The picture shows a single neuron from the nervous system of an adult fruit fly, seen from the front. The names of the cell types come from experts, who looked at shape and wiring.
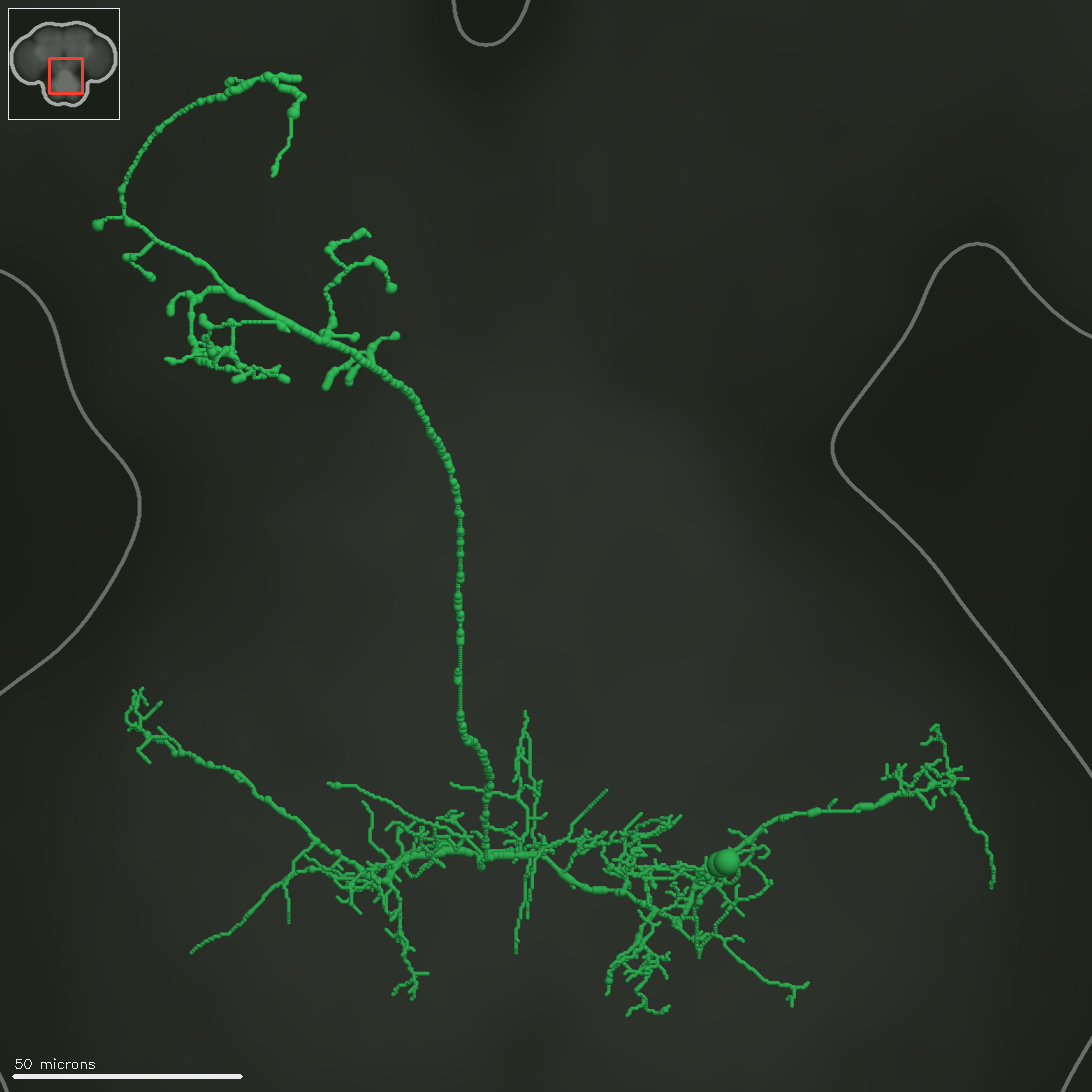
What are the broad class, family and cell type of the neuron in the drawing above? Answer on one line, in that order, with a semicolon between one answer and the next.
ascending neuron; hemilineage 08B; AN08B069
